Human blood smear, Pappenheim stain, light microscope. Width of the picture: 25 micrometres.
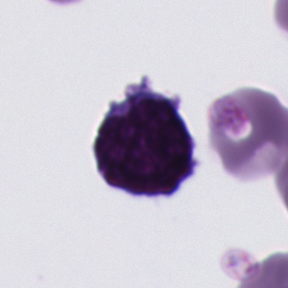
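Myeloblast. The dark nuclear mass occupies nearly the entire cell, and no nucleoli are seen. Around most of the nucleus there is no clear rim of cytoplasm. Small pale lilac projections extend from the top of the cell.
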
